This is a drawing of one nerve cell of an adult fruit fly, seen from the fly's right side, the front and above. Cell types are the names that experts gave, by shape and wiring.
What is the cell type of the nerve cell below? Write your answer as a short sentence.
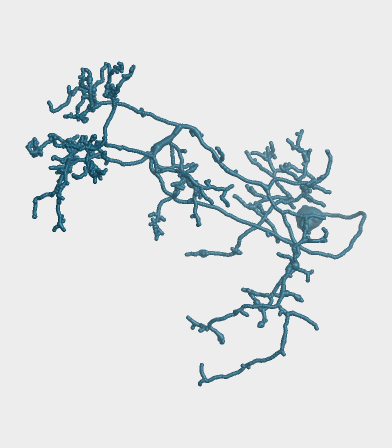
The cell type is Mi14.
